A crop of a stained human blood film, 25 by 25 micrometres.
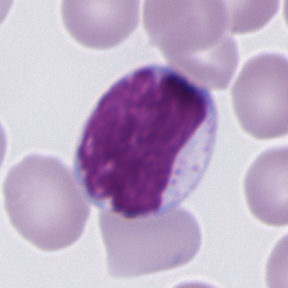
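Large granular lymphocyte in the centre of a stained smear of human peripheral blood. Its nucleus lies toward the upper left, so most of the cytoplasm is on the right. Fine purple granules are scattered through that cytoplasm. No nucleoli are visible in the nucleus, and no projections stand out from the cell surface.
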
